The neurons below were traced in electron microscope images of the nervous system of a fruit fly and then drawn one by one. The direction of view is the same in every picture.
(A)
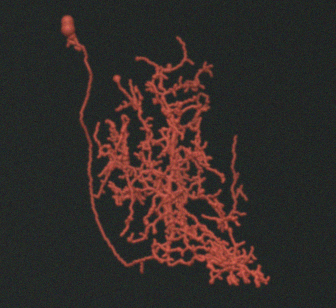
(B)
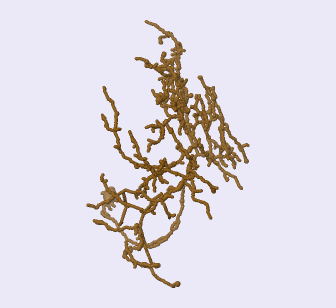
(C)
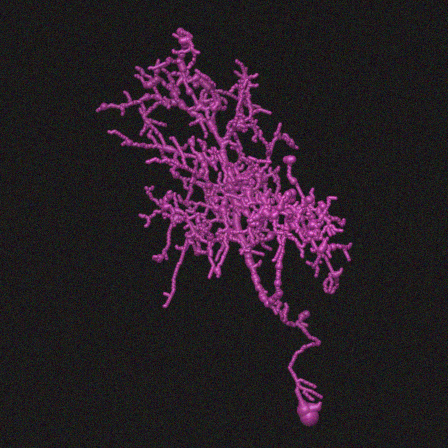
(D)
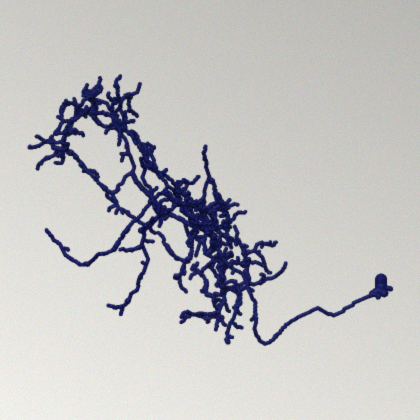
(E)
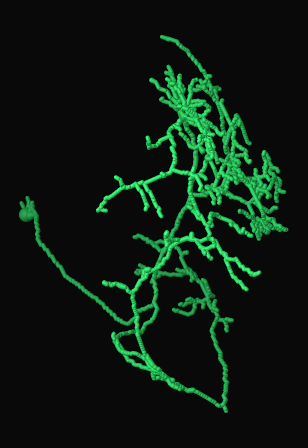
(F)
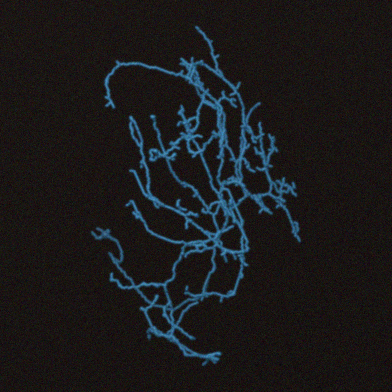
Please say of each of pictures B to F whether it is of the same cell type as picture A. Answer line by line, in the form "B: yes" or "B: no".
B: no
C: yes
D: no
E: no
F: no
